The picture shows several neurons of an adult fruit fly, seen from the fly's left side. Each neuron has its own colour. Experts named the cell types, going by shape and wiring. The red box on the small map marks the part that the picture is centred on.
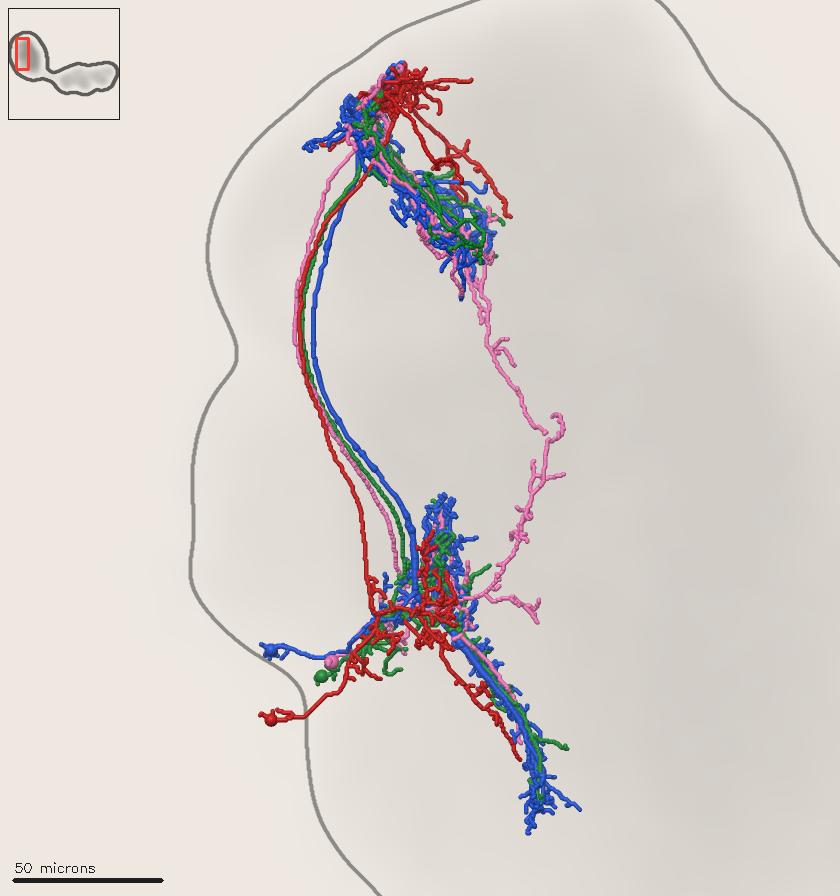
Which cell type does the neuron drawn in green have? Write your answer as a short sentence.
The cell type is FLA001m.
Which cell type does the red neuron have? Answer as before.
The cell type is FLA003m.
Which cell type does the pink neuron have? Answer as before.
The cell type is VES206m.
